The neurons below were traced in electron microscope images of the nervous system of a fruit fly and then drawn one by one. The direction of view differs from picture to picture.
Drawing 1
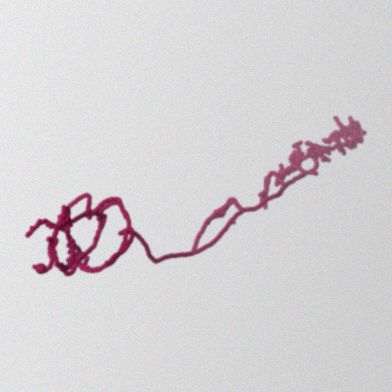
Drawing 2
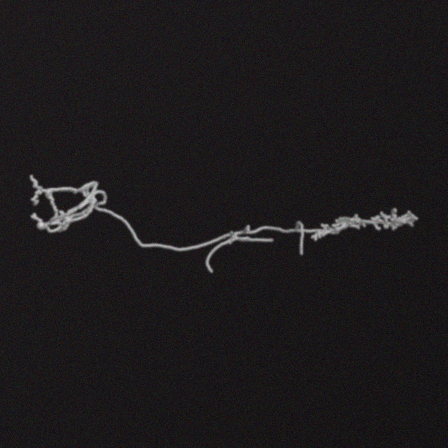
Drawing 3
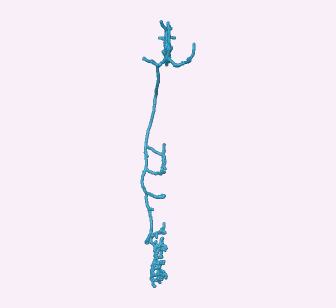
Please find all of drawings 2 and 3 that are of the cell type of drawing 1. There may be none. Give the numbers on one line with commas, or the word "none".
2, 3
